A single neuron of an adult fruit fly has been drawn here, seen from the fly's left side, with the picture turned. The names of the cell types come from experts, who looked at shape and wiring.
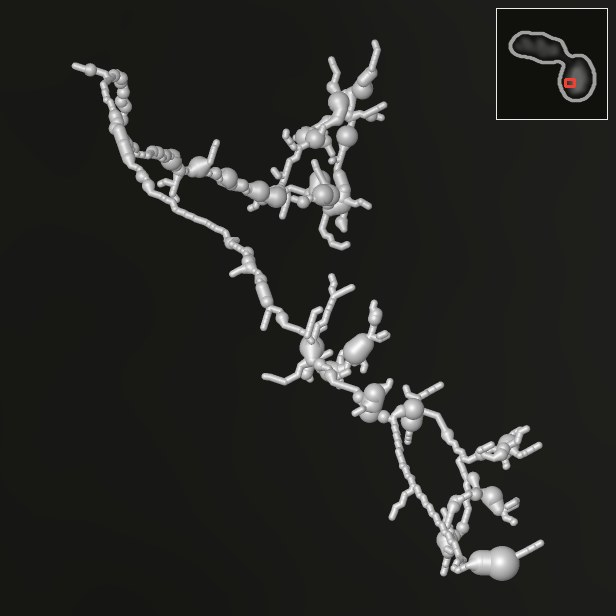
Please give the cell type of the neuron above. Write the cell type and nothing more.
Tm5Y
